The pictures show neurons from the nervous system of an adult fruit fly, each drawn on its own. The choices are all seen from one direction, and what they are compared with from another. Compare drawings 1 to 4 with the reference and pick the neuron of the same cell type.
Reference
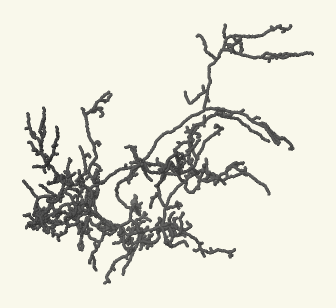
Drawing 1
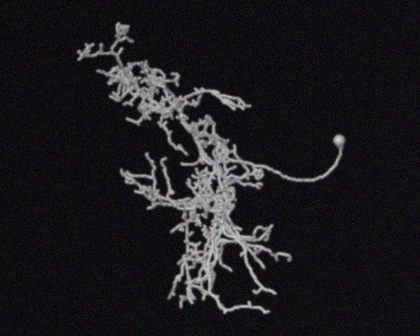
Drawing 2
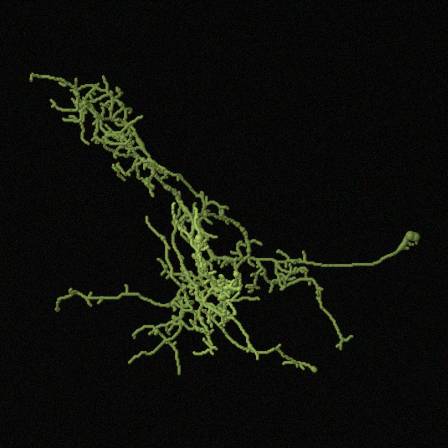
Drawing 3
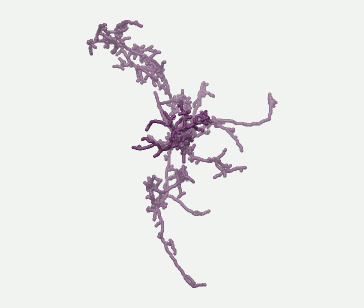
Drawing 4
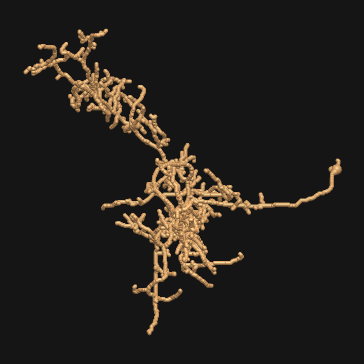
Drawing 1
